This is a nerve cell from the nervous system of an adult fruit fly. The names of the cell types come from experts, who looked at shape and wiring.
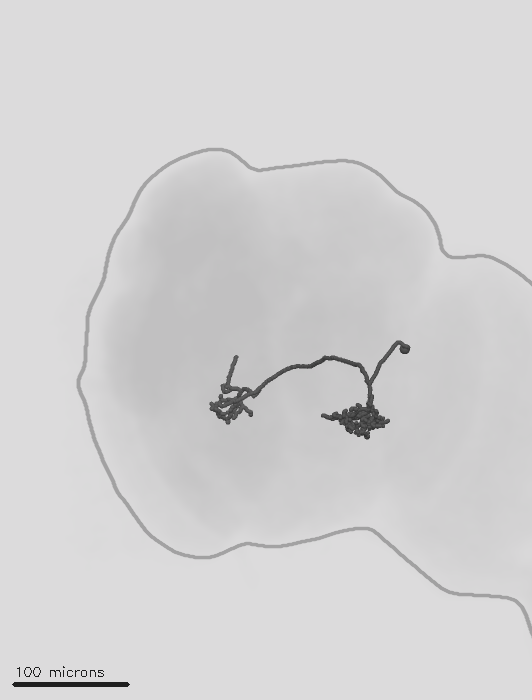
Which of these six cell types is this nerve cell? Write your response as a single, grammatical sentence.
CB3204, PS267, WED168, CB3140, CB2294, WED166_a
To the cell type WED166_a belongs this nerve cell.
